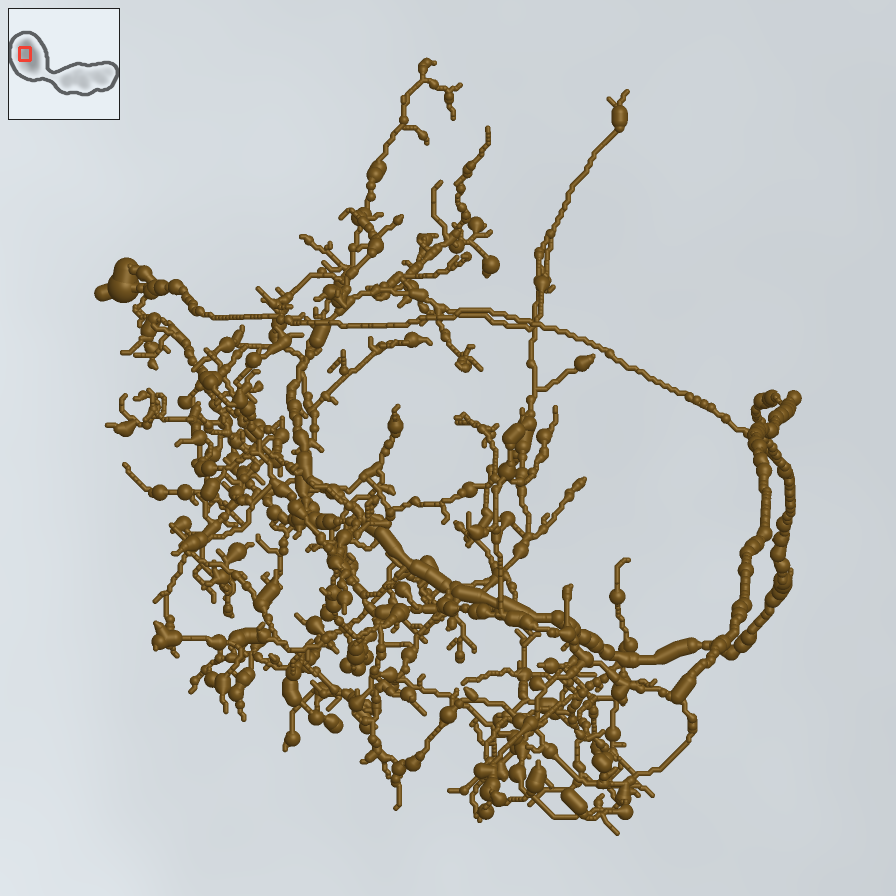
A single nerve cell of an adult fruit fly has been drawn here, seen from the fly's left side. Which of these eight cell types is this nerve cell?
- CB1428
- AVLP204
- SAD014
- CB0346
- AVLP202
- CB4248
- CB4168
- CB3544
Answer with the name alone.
AVLP204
